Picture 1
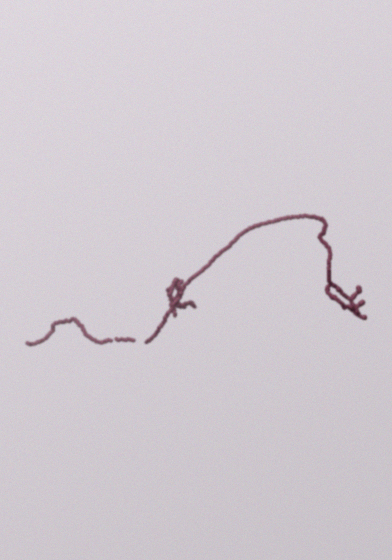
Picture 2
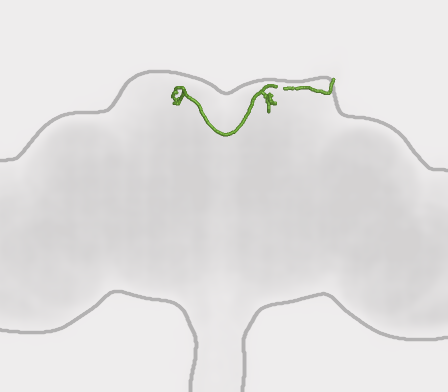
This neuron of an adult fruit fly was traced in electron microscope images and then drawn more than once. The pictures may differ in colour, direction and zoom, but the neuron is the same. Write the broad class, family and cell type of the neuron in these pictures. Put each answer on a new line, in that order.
sensory neuron entering the brain
class olfactory
ORN_DC2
